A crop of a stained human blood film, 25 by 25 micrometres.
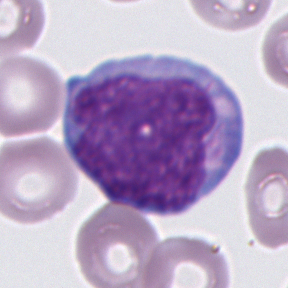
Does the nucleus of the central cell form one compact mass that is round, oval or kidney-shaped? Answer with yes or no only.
Yes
